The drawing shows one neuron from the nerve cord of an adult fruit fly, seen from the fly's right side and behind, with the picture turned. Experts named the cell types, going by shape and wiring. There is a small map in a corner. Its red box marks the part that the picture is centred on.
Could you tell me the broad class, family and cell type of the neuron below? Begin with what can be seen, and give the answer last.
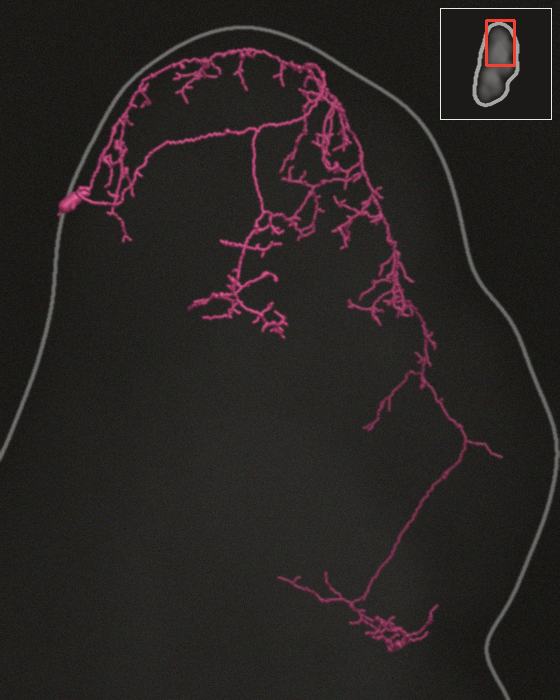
Dozens of branch ends can be seen. In this view it is taller than it is wide. It is a nerve-cord intrinsic neuron. Its family is hemilineage 19A. Its cell type is IN19A098.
